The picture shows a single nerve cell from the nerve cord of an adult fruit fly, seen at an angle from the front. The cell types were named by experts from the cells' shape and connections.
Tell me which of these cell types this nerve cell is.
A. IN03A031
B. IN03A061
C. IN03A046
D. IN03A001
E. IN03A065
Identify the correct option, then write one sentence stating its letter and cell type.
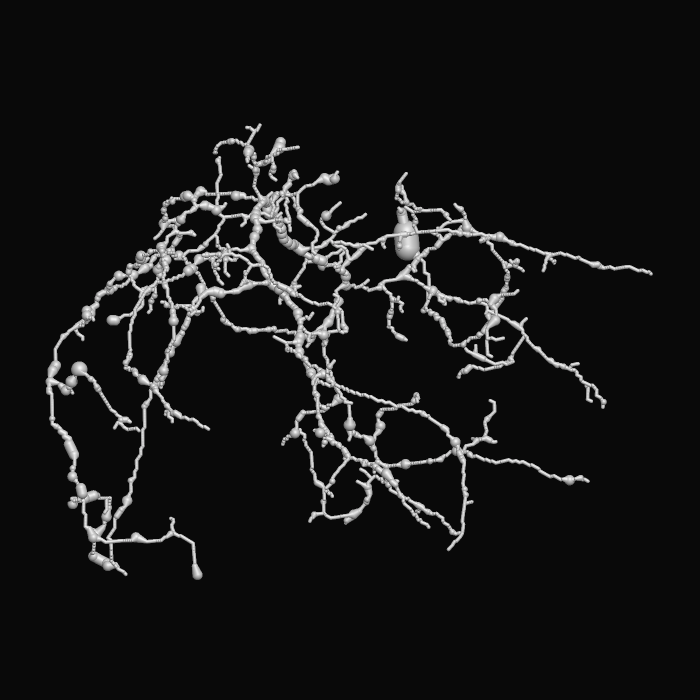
Option E holds the cell type of the nerve cell, IN03A065.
